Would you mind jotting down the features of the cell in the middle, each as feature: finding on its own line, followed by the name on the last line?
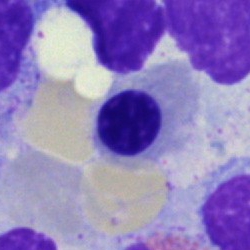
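Chromatin: dense and deep purple throughout the nucleus.
Nucleus position: off-centre, with most cytoplasm to its upper right.
Cytoplasm: pale greyish blue.
Cell edge: faint, hard to trace against the background.
Name: erythroblast.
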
